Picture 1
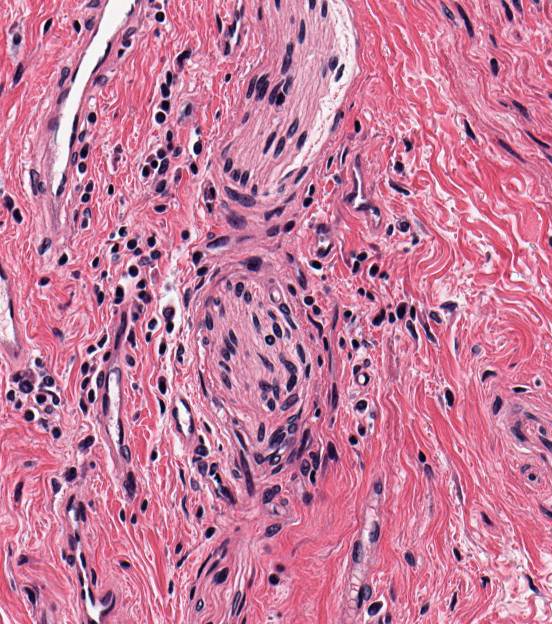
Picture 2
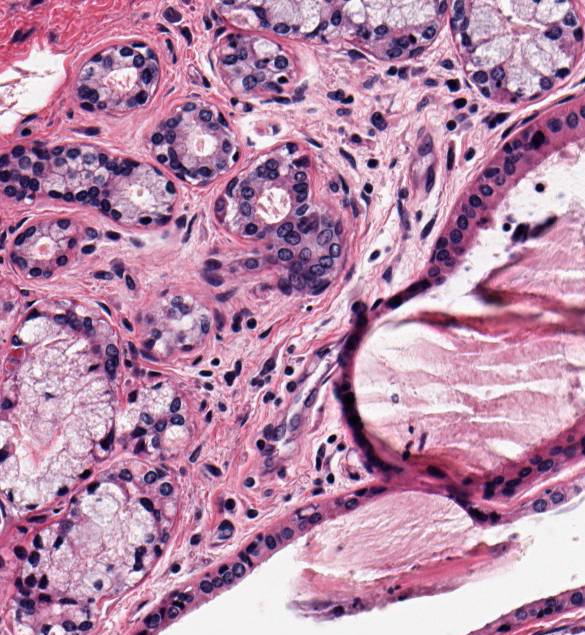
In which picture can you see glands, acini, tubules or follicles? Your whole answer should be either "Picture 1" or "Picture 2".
Picture 2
